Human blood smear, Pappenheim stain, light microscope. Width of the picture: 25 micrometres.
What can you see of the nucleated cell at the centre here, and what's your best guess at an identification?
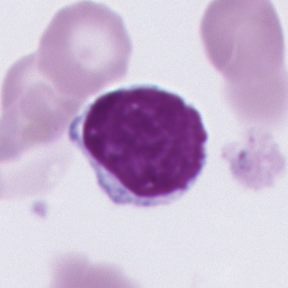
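Let's take the nucleus first: it is round to oval, with no indentation, and measures about 11 by 9 micrometres, filling about 80% of the cell's area. Notice how dark purple and densely packed the chromatin is. Around it the cytoplasm forms a narrow, pale greyish-blue rim, widest at the lower left. The whole cell is about 12 micrometres across. This is a typical lymphocyte.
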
